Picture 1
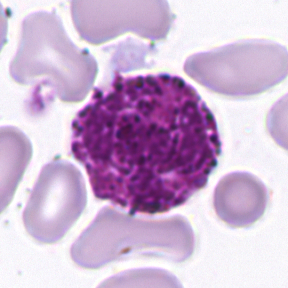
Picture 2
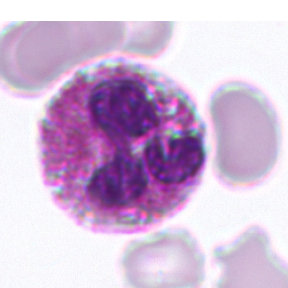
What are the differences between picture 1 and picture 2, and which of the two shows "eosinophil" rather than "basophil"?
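Picture 1 is the basophil; picture 2 is the eosinophil. In the basophil, coarse granules, dark purple to nearly black, crowd the entire cell and sit right at the margin, raising small bumps on the outline. Its nucleus is mostly hidden under those granules. The eosinophil's nucleus, by contrast, is split into three lobes, two stacked one above the other on the left and the third on the right, with dark purple, coarsely clumped chromatin. Its cytoplasm is packed throughout with pink-magenta granules rather than dark ones.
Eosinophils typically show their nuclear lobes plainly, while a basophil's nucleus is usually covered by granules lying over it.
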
